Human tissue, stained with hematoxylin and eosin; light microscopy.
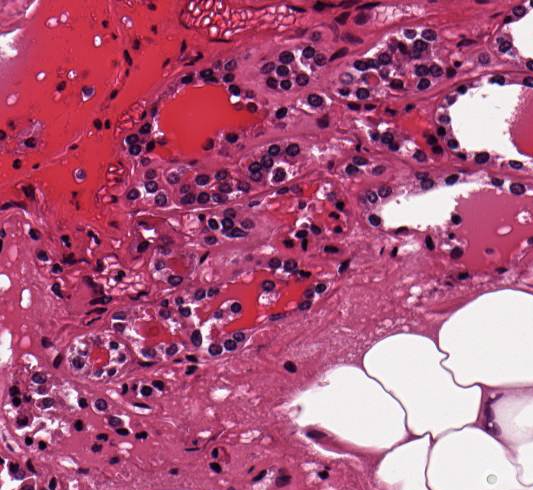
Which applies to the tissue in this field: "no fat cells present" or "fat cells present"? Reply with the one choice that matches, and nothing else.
Fat cells present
